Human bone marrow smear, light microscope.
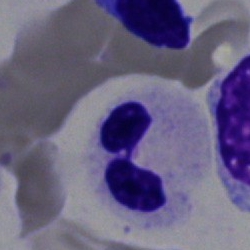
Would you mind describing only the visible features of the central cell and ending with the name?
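Let me start with the outline, which is roughly round and smooth. The chromatin looks dense, dark purple and condensed. There is plenty of cytoplasm, pale greyish-lilac in colour. I can see fine, sparse lilac granules scattered through it. So, a segmented neutrophil.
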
